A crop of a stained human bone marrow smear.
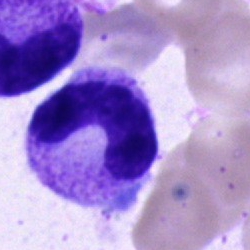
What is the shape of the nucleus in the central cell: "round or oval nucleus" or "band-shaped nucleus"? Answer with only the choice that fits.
Band-shaped nucleus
